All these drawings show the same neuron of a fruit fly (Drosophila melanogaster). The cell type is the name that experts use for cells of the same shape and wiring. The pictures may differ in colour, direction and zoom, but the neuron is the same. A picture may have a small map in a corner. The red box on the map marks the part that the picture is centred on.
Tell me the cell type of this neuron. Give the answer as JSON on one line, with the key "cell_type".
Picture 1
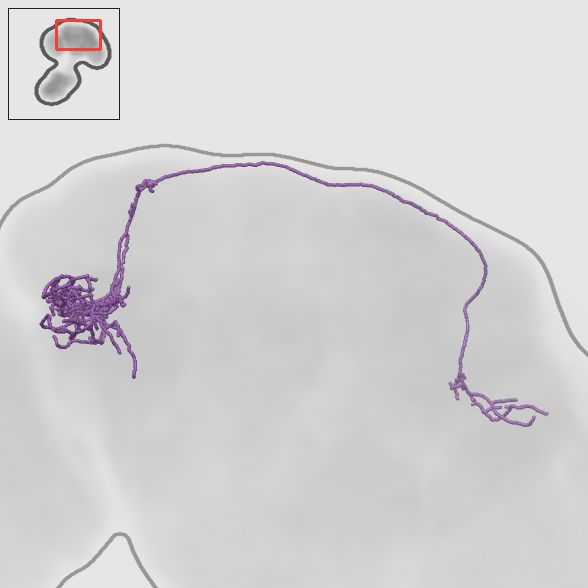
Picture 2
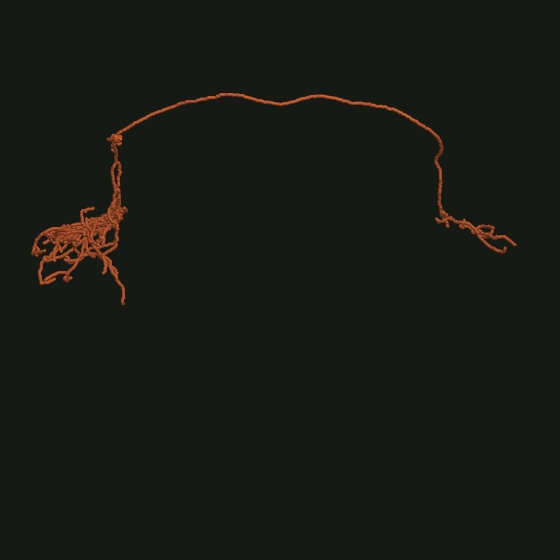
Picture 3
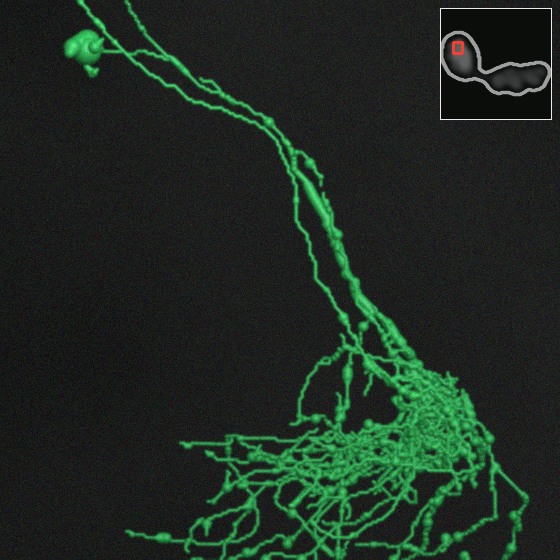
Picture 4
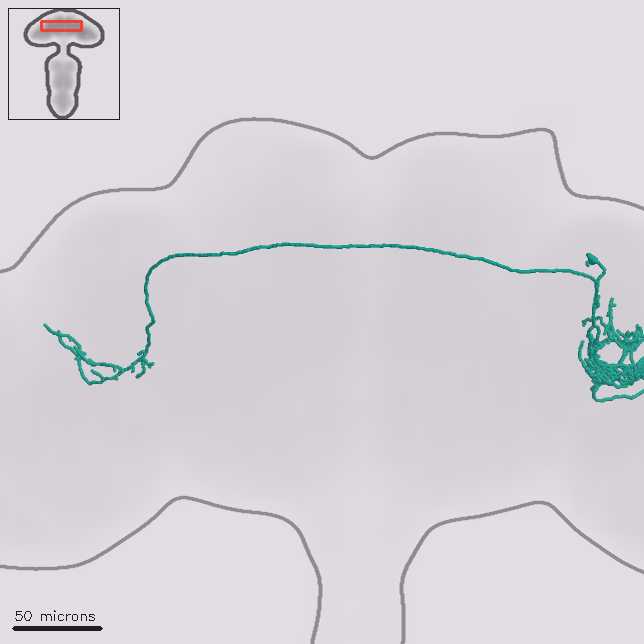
{"cell_type": "PVLP007"}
